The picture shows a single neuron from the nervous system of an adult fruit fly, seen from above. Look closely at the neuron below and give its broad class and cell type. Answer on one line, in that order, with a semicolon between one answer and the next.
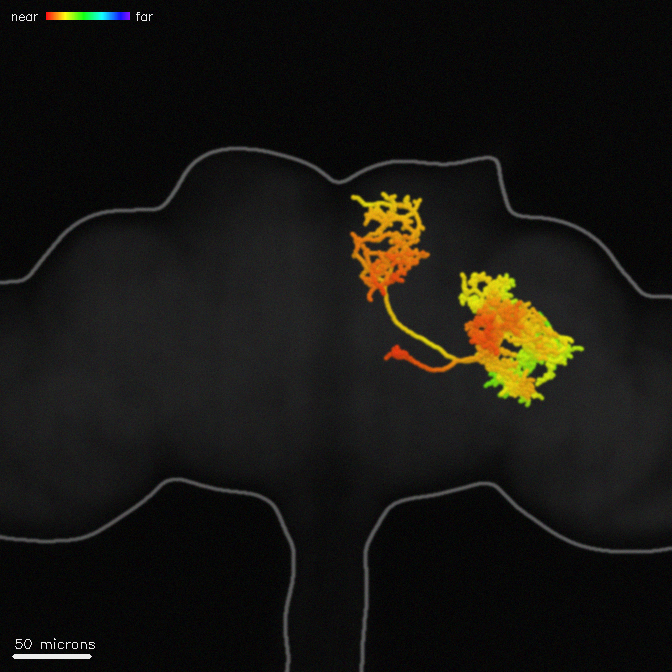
central-brain intrinsic neuron; SMP550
